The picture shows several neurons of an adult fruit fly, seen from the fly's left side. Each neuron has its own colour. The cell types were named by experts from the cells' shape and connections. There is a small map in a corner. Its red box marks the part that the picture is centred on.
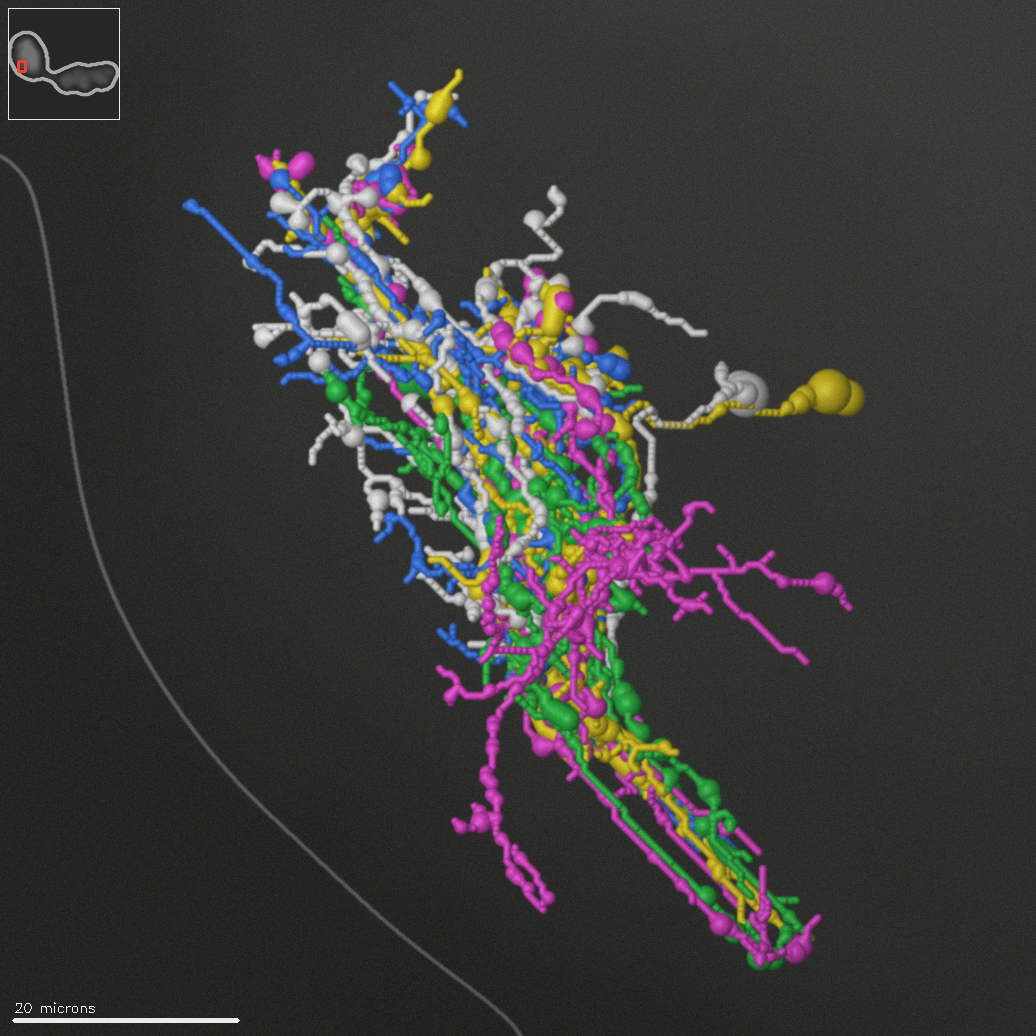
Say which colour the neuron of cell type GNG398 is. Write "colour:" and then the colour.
colour: blue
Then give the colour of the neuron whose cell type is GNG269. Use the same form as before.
colour: white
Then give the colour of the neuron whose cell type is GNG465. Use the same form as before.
colour: green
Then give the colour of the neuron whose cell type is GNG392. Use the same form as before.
colour: yellow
